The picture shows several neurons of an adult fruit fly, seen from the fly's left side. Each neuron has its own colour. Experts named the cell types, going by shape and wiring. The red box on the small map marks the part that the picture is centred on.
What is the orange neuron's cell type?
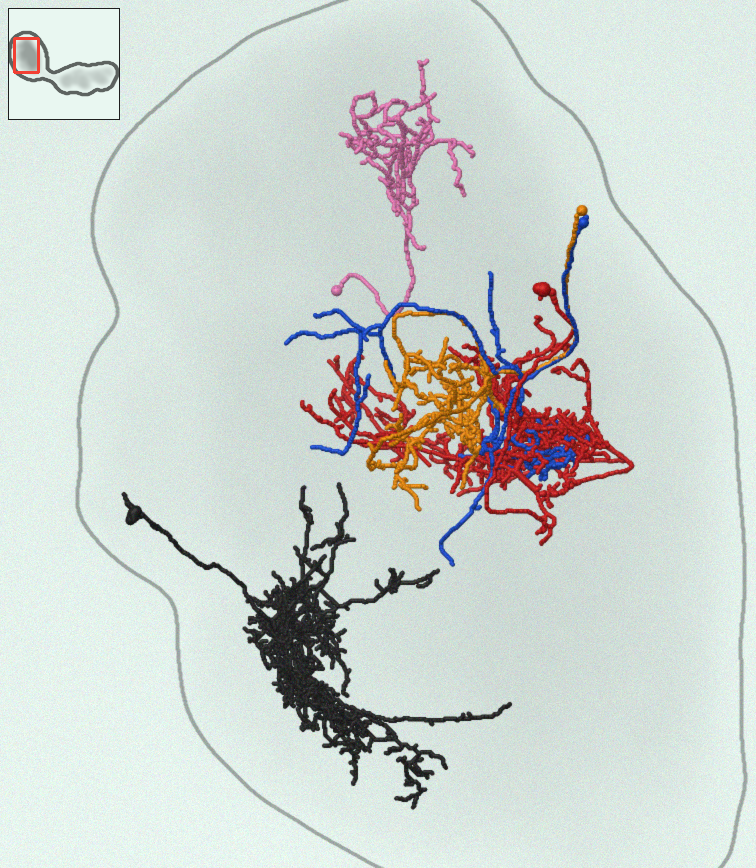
PVLP113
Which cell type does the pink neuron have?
LHAV2f2_a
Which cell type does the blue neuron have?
PLP158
